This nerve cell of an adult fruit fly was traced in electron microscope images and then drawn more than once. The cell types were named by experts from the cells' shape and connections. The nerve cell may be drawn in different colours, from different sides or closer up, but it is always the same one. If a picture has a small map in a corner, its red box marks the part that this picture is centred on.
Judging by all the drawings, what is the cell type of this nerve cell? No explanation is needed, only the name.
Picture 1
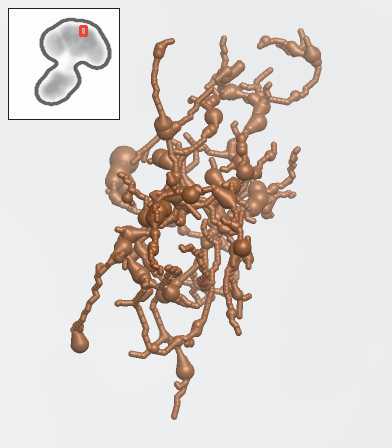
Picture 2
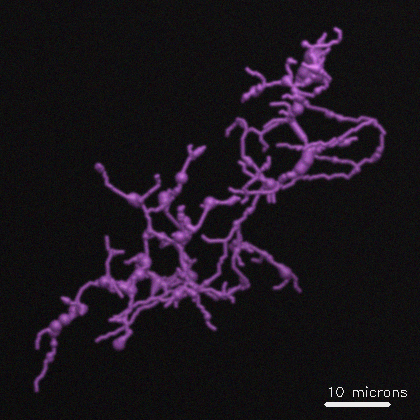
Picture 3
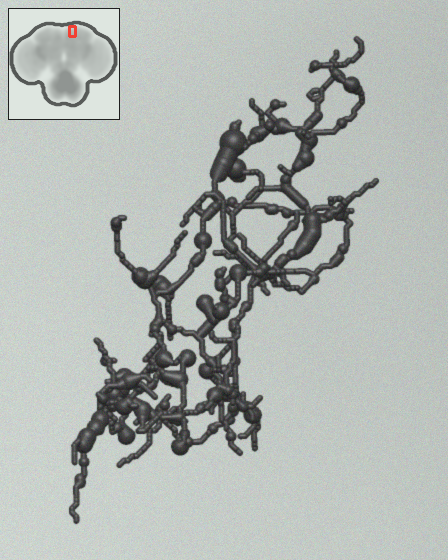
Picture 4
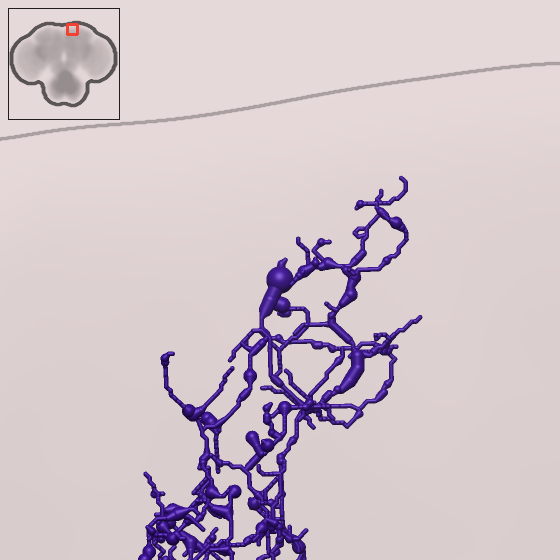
CB2814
